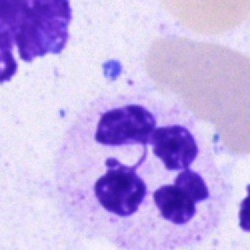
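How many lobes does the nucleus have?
Four separate lobes.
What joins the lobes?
Thin thread-like strands.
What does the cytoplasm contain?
The abundant, pale pinkish-lilac cytoplasm holds fine pinkish-violet granules.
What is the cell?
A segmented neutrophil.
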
